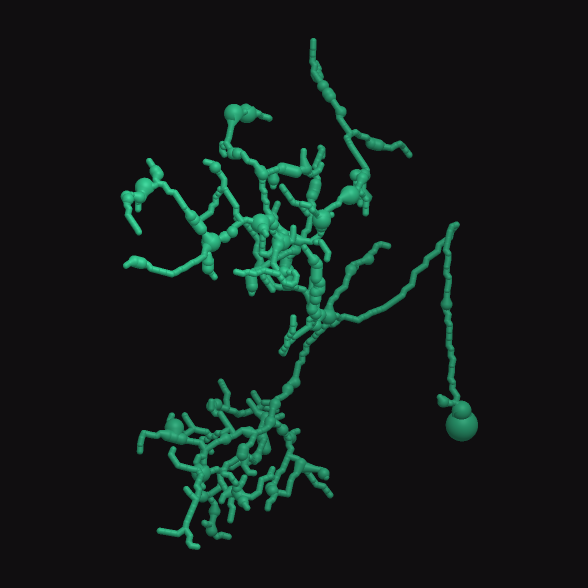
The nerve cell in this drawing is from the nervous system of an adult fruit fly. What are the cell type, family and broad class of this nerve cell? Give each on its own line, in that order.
Mi14
Mi
optic-lobe intrinsic neuron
